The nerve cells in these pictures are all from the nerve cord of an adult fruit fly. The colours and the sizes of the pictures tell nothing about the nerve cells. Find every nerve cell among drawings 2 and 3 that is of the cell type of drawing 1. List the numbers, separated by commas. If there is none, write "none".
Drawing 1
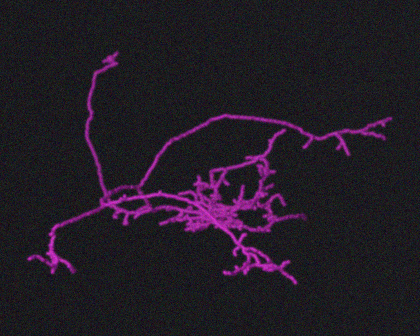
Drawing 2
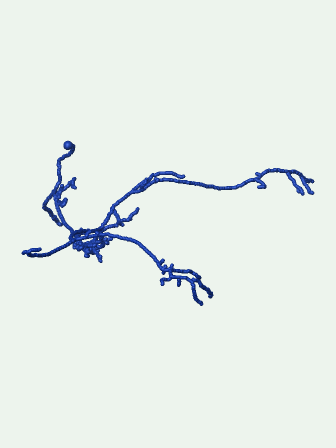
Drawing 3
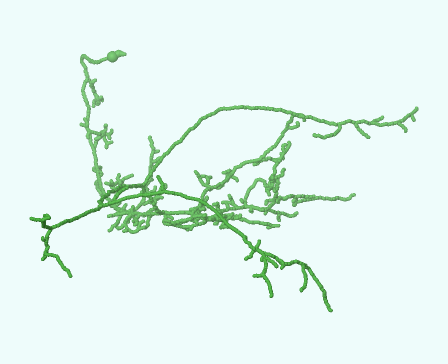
none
